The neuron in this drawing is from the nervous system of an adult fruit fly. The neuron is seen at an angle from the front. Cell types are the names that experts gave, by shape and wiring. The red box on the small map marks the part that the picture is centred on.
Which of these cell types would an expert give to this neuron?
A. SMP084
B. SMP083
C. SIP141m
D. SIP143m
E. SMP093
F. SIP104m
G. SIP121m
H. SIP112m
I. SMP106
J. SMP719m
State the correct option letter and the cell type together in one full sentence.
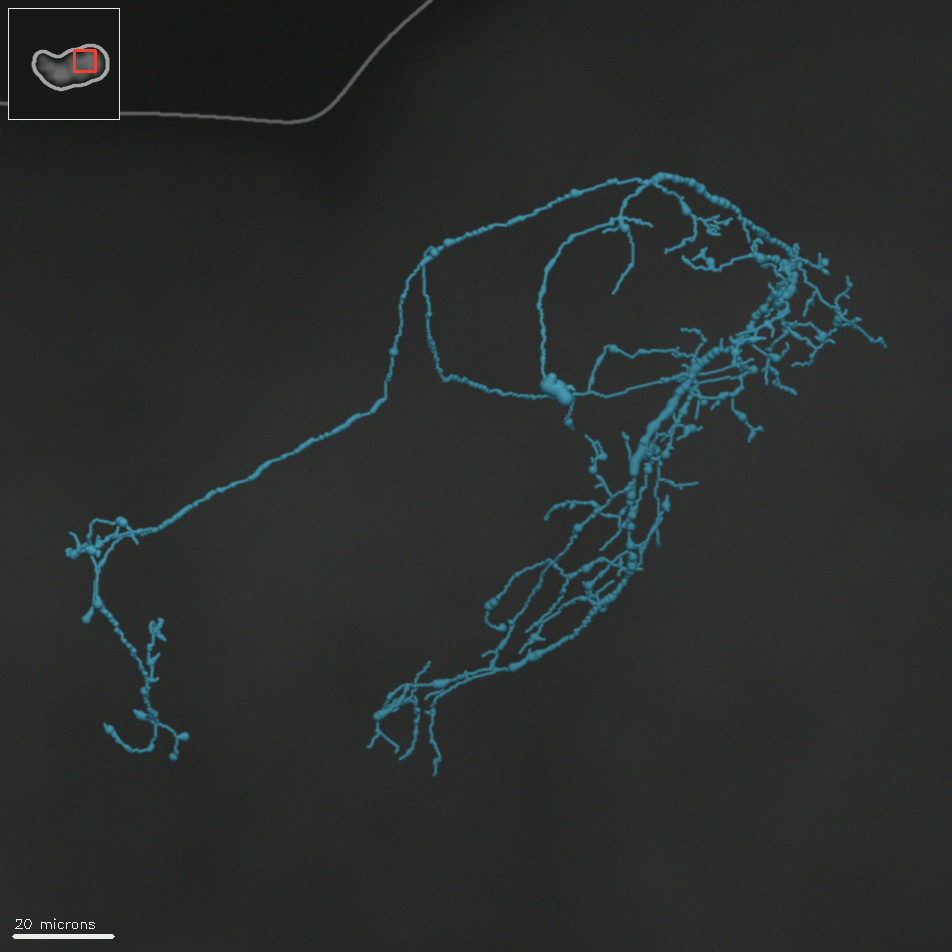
Cell type SIP141m is what the neuron is, as option C states.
